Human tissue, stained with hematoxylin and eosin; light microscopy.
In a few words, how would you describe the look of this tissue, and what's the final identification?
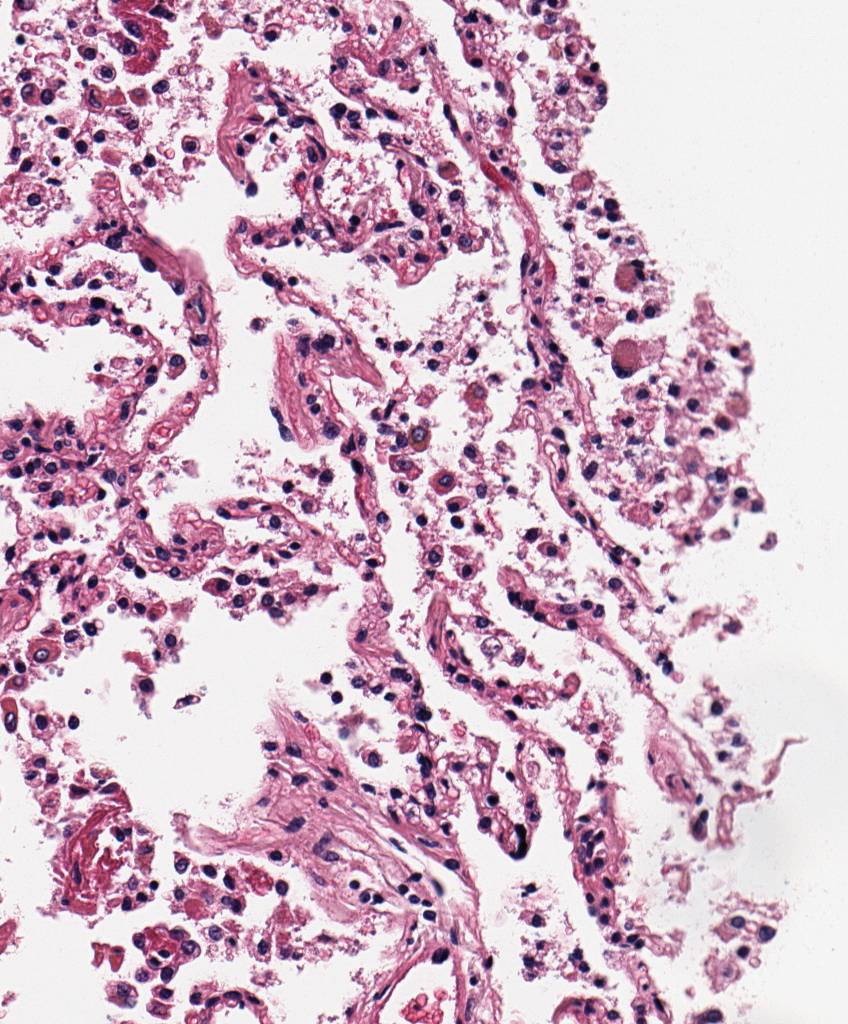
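Flattened cells with dark, elongated nuclei line the septa. Parts of the open spaces between the loose cells hold pale, granular pink material. Near the bottom centre there's a band of wavy pink fibrous tissue, and you won't find glands anywhere in the field. It's lung.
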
